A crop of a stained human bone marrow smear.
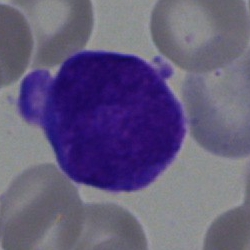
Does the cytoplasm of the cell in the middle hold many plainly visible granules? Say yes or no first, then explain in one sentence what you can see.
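No. No distinct granules are seen in the cell.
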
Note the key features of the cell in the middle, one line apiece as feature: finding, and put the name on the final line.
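Nucleus: dark, filling nearly the whole cell
Cytoplasm: scant, no clear rim around most of the nucleus
Left side: a paler bluish-purple bleb protruding
Upper right edge: small round blebs
Name: blast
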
